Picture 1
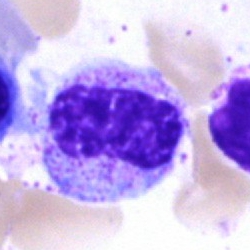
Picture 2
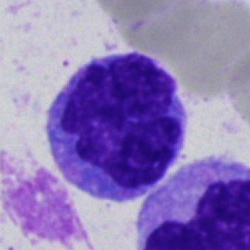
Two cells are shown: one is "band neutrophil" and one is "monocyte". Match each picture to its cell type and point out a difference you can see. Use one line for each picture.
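Picture 1 shows a band neutrophil: Fine purple-pink granules are scattered throughout the cytoplasm.
Picture 2 shows a monocyte: No granules are seen in the cytoplasm.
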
